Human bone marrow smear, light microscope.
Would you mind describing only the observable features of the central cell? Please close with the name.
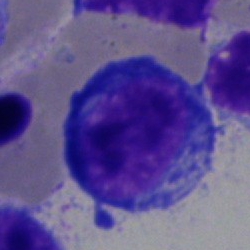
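A roughly round outline encloses the cell, most of which is taken up by the nucleus. The cytoplasm shows no distinct granules. From the bottom edge hangs a small rounded bleb. The cell is a proerythroblast.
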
